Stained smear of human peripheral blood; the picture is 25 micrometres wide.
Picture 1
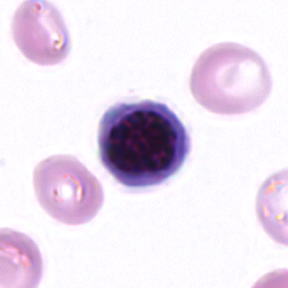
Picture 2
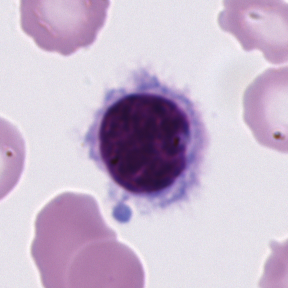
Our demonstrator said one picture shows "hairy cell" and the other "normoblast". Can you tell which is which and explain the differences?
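Two kinds are shown: a normoblast in picture 1 and a hairy cell in picture 2. The outline of the normoblast is round and smooth, whereas fine hair-like projections fringe the surface of the hairy cell all the way round. The normoblast measures about 8 micrometres across, about 1.25 times the width of a red cell that lies whole in the same picture. In the hairy cell, the nucleus alone is about 9 micrometres across and is round in outline.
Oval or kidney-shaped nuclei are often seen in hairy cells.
In both cells the chromatin is dense and dark purple; in the normoblast it is also coarsely clumped, and no nucleoli are visible in its nucleus.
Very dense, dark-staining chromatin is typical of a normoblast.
The cytoplasm of the normoblast forms a thin blue rim around the nucleus and contains neither granules nor vacuoles, while the cytoplasm of the hairy cell is pale blue with no distinct granules.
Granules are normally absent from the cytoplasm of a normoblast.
A small round pale blue body lies just below the hairy cell.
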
